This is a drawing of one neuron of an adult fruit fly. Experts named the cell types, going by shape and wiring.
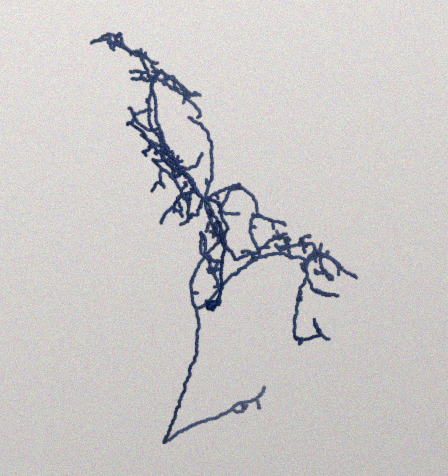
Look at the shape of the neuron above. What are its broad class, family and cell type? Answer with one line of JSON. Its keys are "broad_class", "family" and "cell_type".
{"broad_class": "central-brain intrinsic neuron", "family": "hemilineage SMPpm1", "cell_type": "SMP459"}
